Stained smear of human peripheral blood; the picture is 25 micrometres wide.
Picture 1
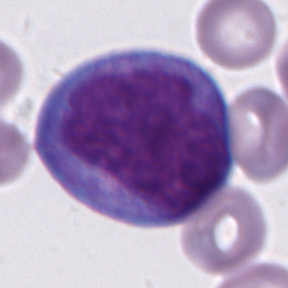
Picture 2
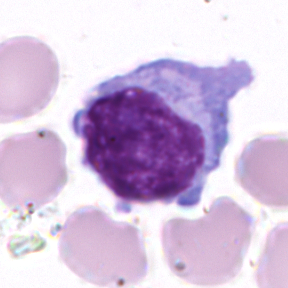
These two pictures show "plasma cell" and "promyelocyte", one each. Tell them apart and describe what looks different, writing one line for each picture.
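Picture 1 – promyelocyte. The cell has a smooth, rounded-oval outline with no surface projections.
Picture 2 – plasma cell. The cell outline is irregular, with a broad pointed extension of cytoplasm toward the upper right.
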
